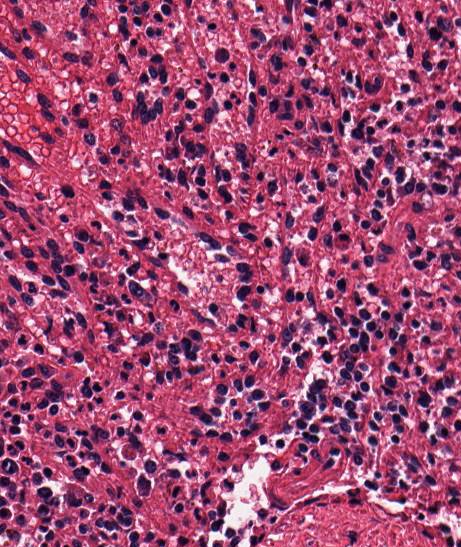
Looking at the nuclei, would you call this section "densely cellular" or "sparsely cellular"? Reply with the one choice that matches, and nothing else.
Densely cellular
